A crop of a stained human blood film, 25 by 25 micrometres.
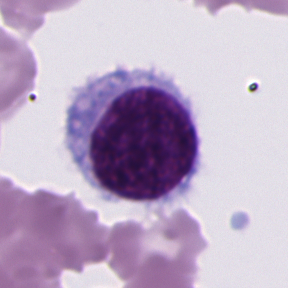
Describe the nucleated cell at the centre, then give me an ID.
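The nucleus sits off-centre towards the right, leaving the widest band of cytoplasm on the left. The cytoplasm shows no distinct granules. On the background, two tiny black dots with bright halos lie one to the left of the cell and one to the right. This is a hairy cell.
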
